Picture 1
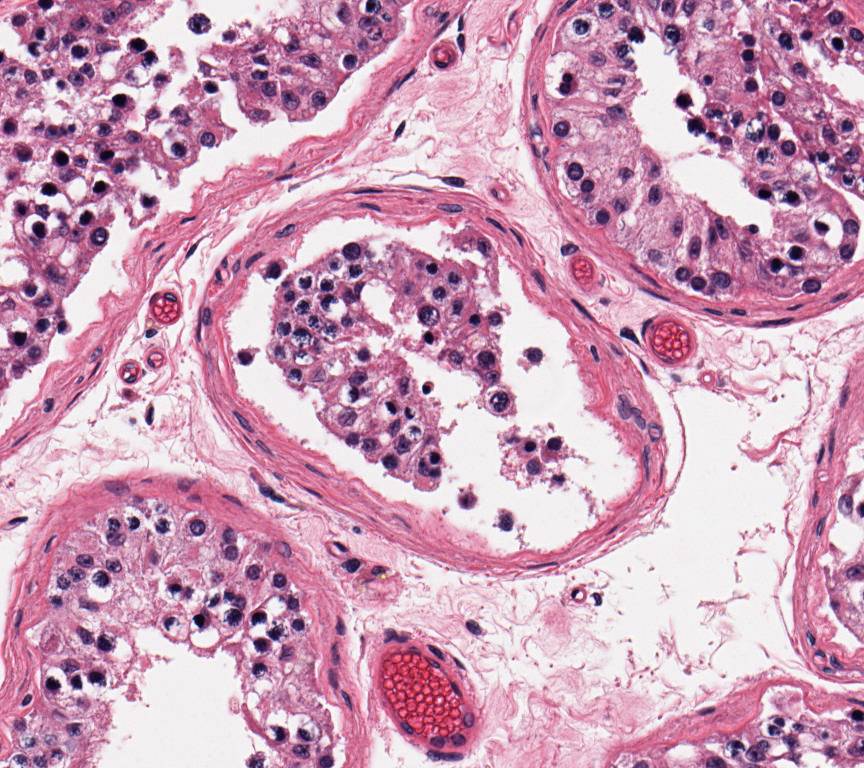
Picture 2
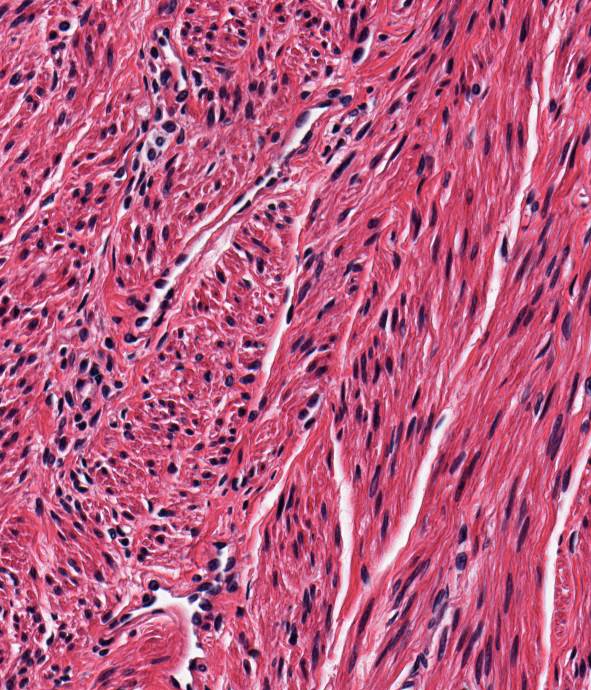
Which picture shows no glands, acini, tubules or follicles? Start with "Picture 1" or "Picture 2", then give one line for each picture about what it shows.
Picture 2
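What picture 1 shows: The field is made up of cross-sectioned rounded tubules separated by interstitial tissue, with one complete oval tubule in the centre and parts of others at the edges.
What picture 2 shows: No epithelium or glands are present anywhere in the field.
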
